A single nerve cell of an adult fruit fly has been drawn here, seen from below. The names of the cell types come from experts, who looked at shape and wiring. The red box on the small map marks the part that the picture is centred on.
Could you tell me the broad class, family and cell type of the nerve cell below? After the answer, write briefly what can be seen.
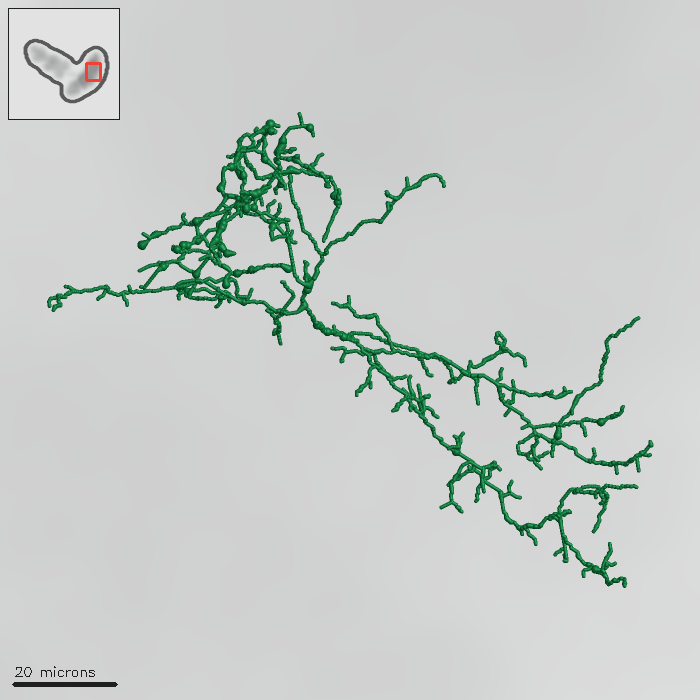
It is a central-brain intrinsic neuron. Its family is hemilineage SMPad2. It is of cell type SMP068. No cell body is drawn. From left to right in the picture it spans about 120 microns.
